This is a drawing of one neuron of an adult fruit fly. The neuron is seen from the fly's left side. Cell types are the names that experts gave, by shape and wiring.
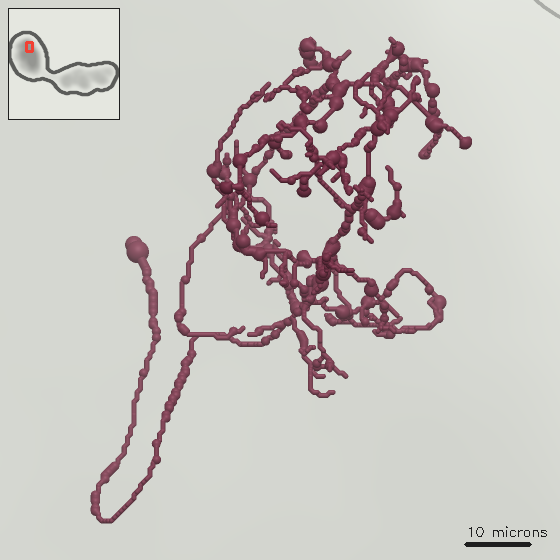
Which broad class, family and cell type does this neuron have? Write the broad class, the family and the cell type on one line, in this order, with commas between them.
central-brain intrinsic neuron, hemilineage LHl1, LHAV4a7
